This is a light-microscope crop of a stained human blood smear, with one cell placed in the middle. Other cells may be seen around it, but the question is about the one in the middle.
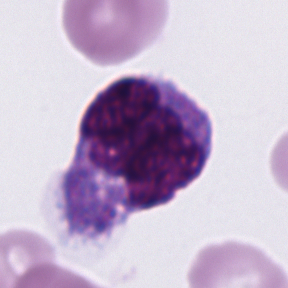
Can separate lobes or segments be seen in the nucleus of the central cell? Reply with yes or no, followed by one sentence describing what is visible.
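Yes. The nucleus is folded, with grooves dividing it into several bulging lobes.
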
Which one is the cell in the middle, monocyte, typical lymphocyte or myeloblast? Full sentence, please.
Classification of the middle cell gives a monocyte.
